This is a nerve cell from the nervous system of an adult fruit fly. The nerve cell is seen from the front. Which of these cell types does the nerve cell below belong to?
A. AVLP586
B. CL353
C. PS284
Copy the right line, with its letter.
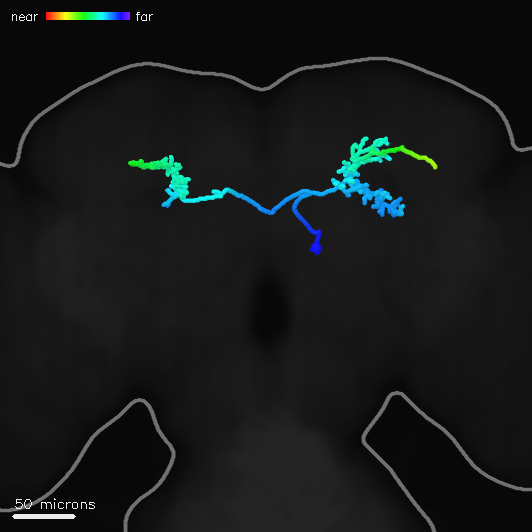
B. CL353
